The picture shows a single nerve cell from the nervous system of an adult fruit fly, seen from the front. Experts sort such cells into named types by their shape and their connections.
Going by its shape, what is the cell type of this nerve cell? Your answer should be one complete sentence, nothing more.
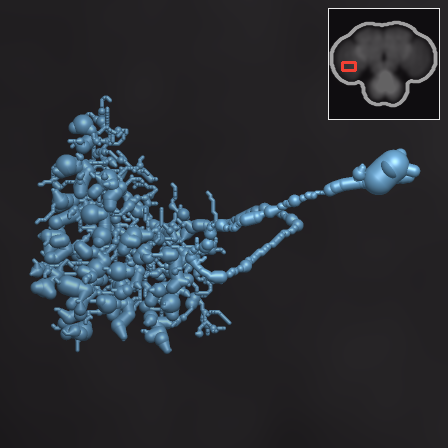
With respect to cell type, this nerve cell is Dm4.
